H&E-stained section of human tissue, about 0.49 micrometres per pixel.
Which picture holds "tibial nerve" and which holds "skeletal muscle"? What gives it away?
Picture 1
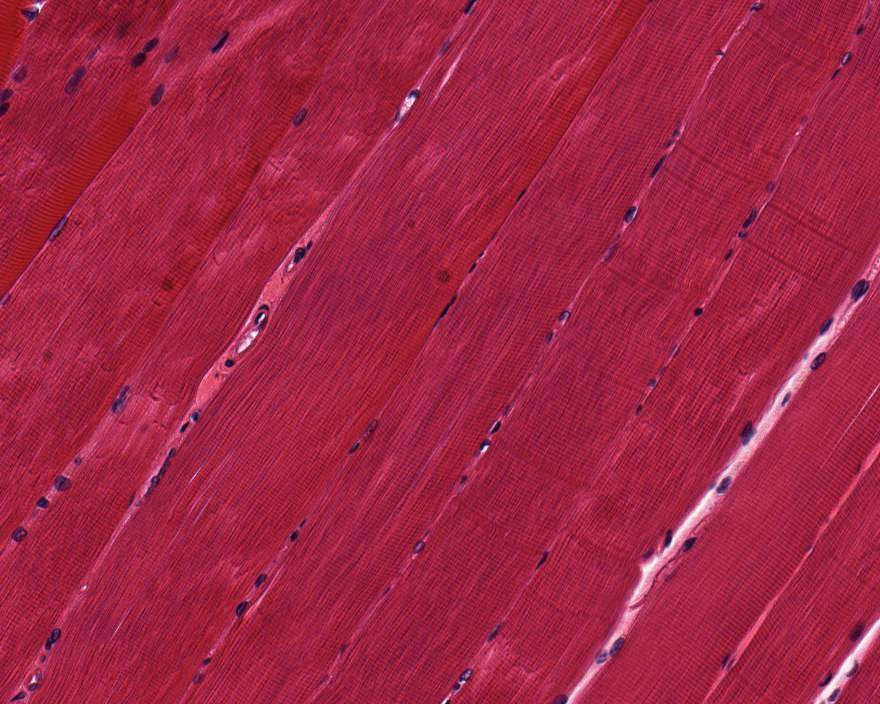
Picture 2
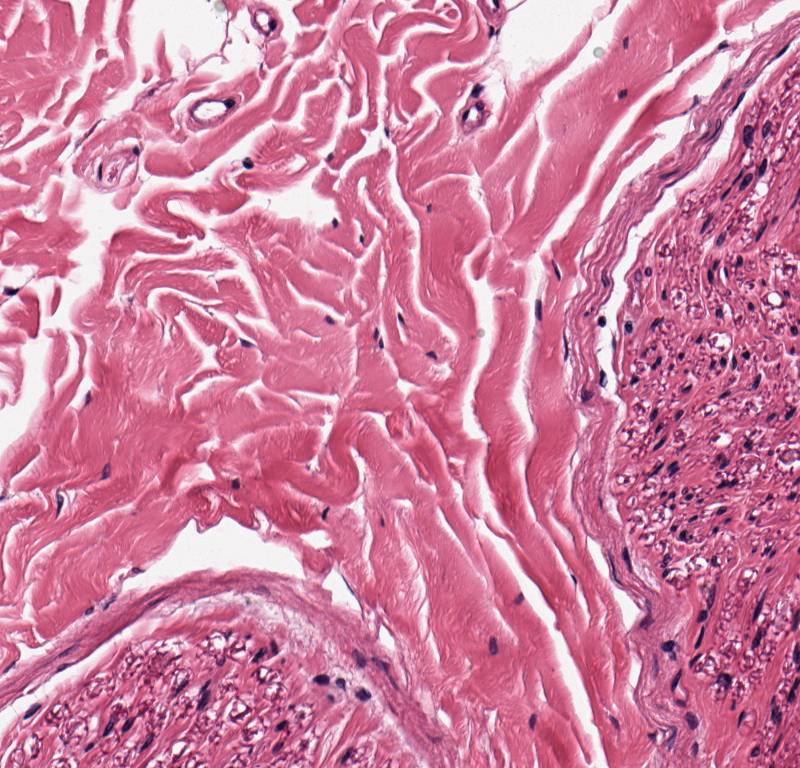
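Let's take them in turn: picture 1 is skeletal muscle, picture 2 is tibial nerve. In the skeletal muscle, look at the fibres first: straight, wide and unbranched, their cytoplasm an even deep pink-red. Now find the nuclei: small, dark purple, elongated along the fibre axis, and sitting at the edges of the fibres, not in their centres. Turn to the tibial nerve: dense pink collagen bundles fill the centre and upper left, with only sparse small, dark, elongated fibroblast nuclei scattered among them. The nerve fascicles lie along the right edge and at the bottom left. Inside them, the nuclei are elongated and wavy and more closely packed than those in the surrounding collagen. And notice how each fascicle is wrapped by a thin layer of flattened cells and fibres arranged concentrically.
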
